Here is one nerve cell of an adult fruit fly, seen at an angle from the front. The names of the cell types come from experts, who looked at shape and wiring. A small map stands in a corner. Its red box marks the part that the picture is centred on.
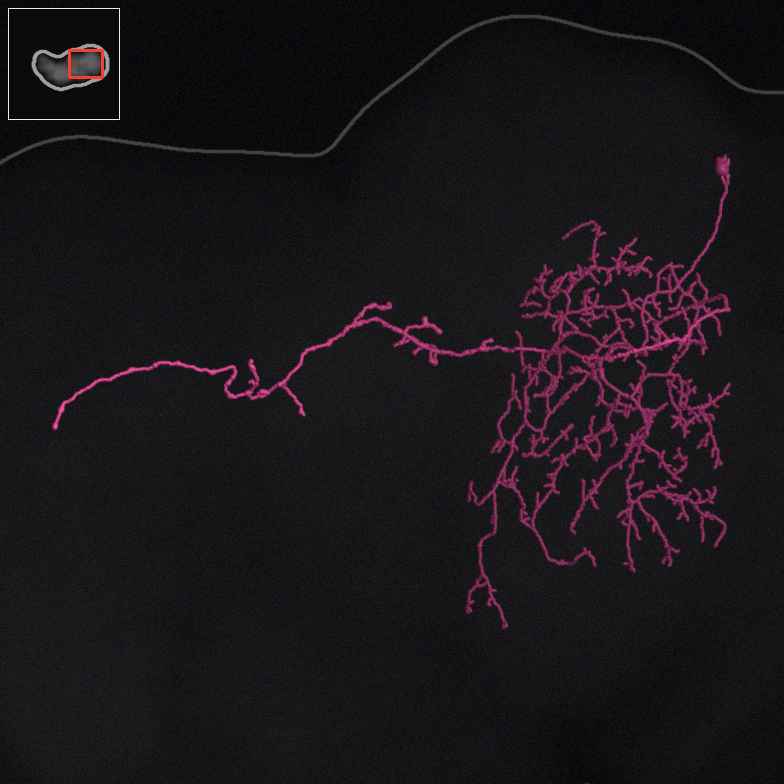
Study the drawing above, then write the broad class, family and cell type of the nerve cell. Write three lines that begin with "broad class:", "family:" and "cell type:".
broad class: visual projection neuron
family: LoVP
cell type: LoVP32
